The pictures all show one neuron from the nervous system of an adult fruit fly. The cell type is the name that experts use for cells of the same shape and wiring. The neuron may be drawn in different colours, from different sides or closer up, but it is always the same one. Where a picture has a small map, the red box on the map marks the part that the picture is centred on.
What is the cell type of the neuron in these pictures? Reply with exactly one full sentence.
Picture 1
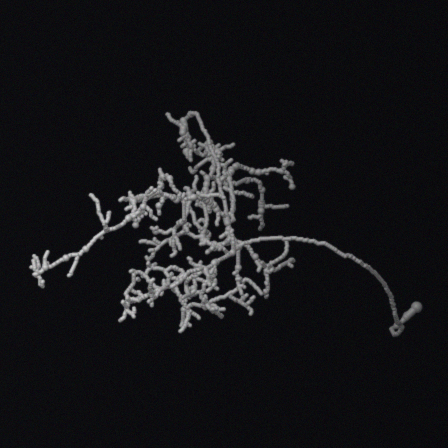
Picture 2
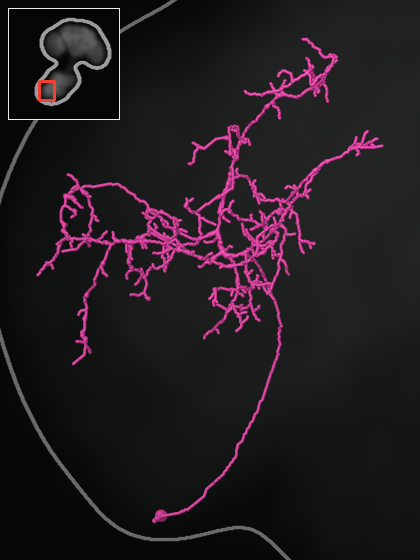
The cell type that this neuron has is IN04B107.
